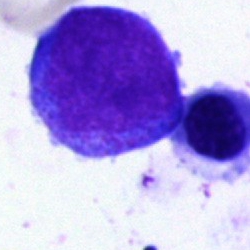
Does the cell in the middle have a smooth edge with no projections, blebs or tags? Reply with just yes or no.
No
